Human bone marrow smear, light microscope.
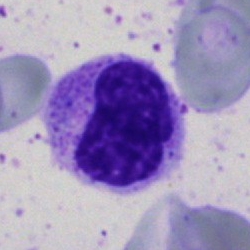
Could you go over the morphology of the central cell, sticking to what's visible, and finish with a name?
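The outline of the cell is roughly round, with a smooth edge. Its nucleus is kidney-shaped, with a notch on the upper left side. This nucleus sits toward the right, so a wider band of cytoplasm remains on the left. The cytoplasm stains a pale lilac. The cell is a myelocyte.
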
